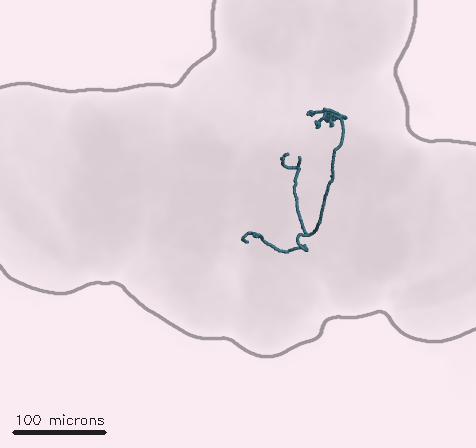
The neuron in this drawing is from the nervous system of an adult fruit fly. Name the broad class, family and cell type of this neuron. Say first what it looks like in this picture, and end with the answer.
By the scale bar it is about 160 microns tall in this view. In this view it is taller than it is wide. This is a central-brain intrinsic neuron. Its family is called class Kenyon Cell. Its cell type is KCab-s.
